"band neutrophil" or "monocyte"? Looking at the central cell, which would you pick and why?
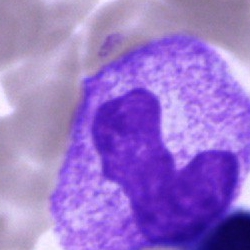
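It's a band neutrophil. Look at the cytoplasm first: it is abundant, covering more of the cell than the nucleus does, and it is filled with fine lilac-purple granules.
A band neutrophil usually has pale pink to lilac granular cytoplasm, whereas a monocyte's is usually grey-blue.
Now the nucleus: it curves into a U with a deep notch opening toward the top, and its chromatin stains dark purple and looks dense.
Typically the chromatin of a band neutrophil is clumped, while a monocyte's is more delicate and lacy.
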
